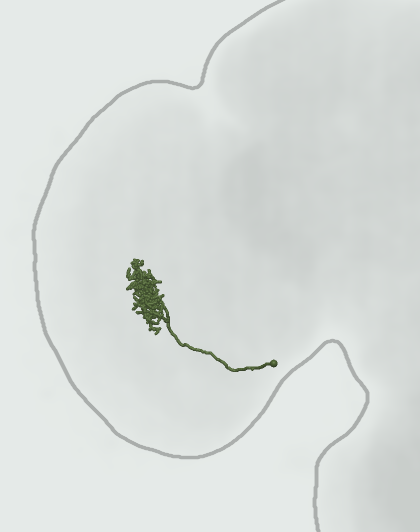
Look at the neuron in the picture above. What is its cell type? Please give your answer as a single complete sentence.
This neuron carries the cell type designation Pm1.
